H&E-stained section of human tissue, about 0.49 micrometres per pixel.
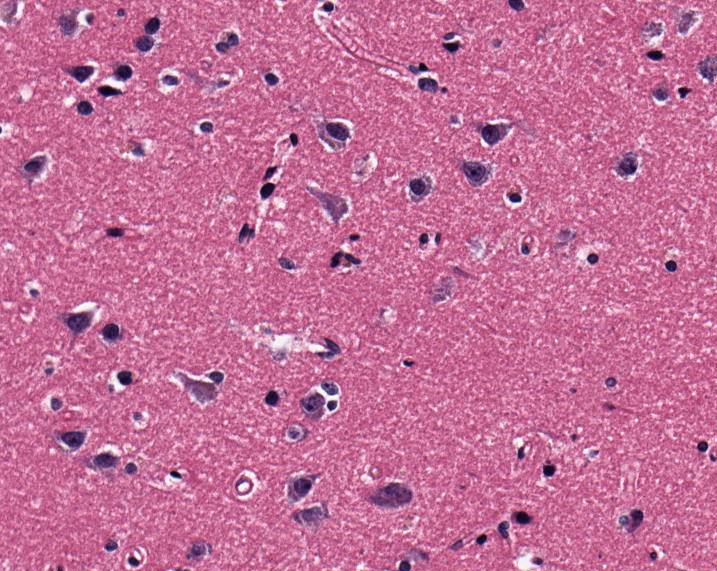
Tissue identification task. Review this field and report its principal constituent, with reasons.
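It's cerebral cortex. The whole field is a finely granular pink background with cells scattered singly, never grouped into units, and there's no epithelium, gland, fat or large vessel anywhere.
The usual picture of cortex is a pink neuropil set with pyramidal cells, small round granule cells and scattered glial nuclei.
Neurons with triangular cell bodies tapering into processes turn up throughout. Small round dark nuclei with little visible cytoplasm are scattered everywhere and outnumber the neurons.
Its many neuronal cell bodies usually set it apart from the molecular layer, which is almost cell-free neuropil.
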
